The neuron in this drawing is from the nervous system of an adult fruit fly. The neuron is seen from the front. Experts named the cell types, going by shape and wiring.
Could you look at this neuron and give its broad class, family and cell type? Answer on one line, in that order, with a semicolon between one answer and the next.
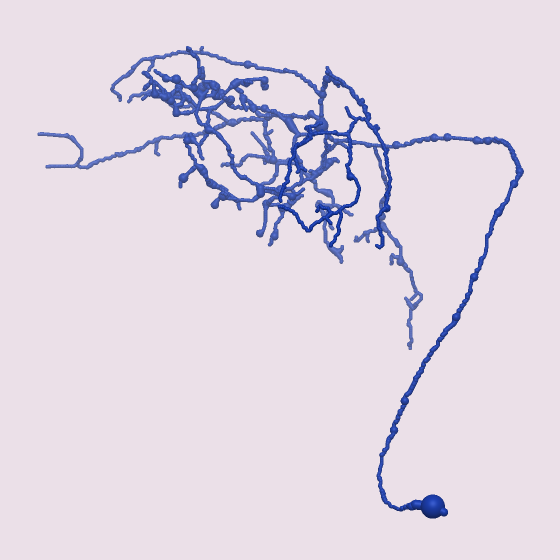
central-brain intrinsic neuron; hemilineage SLPav2; SLP078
